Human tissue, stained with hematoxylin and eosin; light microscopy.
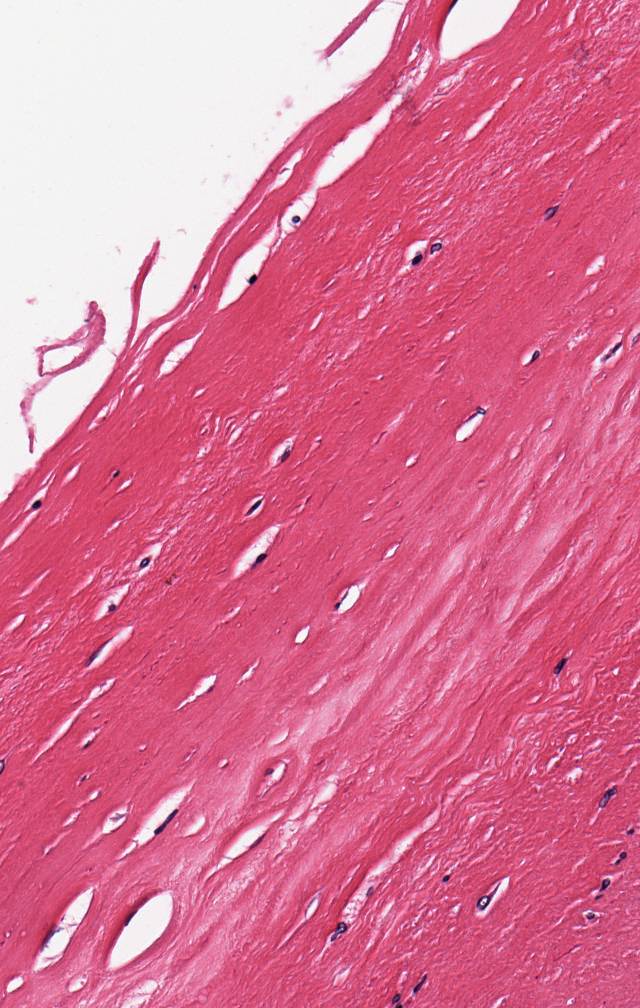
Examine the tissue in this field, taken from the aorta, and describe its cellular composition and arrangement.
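Dense pink fibrous tissue occupies the field, apart from an empty white area at the upper left. Its collagen fibres run in parallel, diagonally from upper right to lower left, following the tissue edge. Sparse cells lie singly among the fibres; their nuclei are small, dark and elongated, long axes along the fibres.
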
